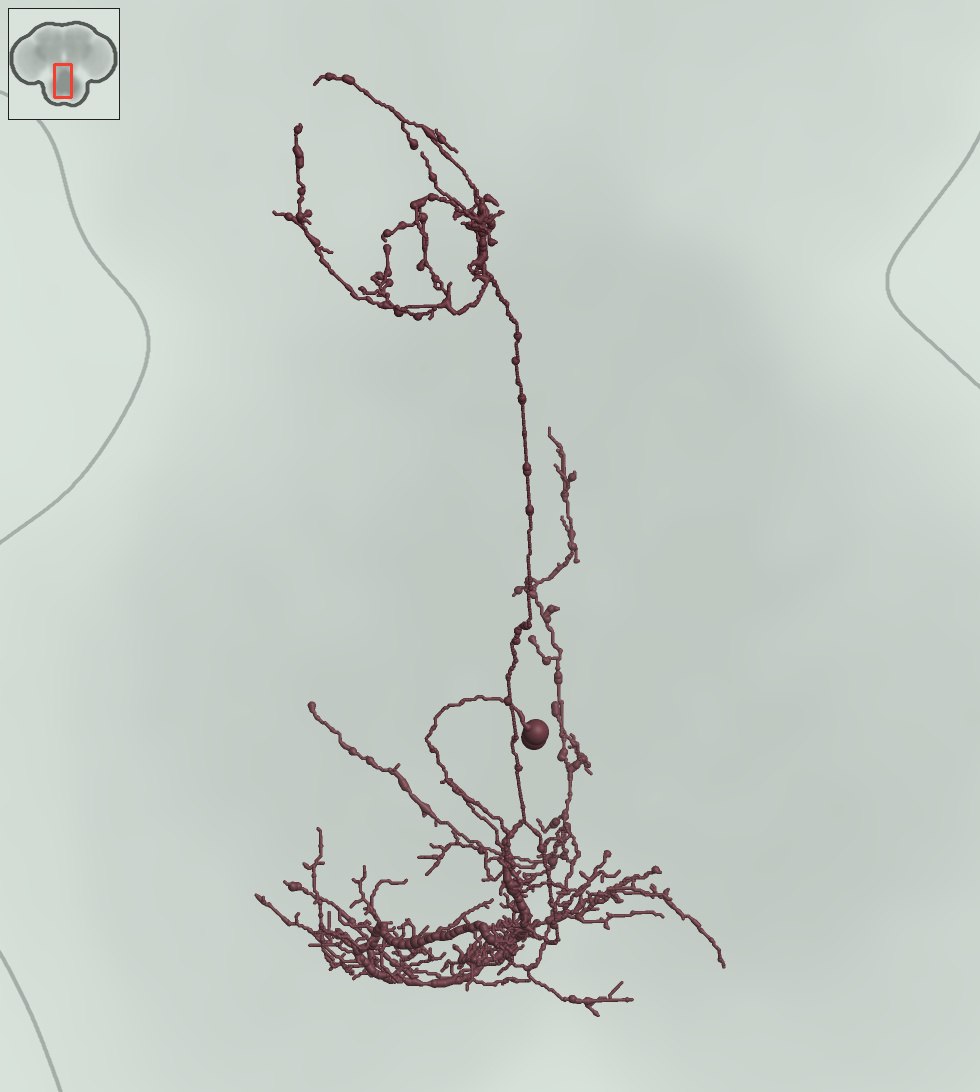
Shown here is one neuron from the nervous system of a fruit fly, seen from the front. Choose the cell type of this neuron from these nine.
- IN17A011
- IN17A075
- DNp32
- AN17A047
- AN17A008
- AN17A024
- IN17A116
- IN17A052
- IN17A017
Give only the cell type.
AN17A047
